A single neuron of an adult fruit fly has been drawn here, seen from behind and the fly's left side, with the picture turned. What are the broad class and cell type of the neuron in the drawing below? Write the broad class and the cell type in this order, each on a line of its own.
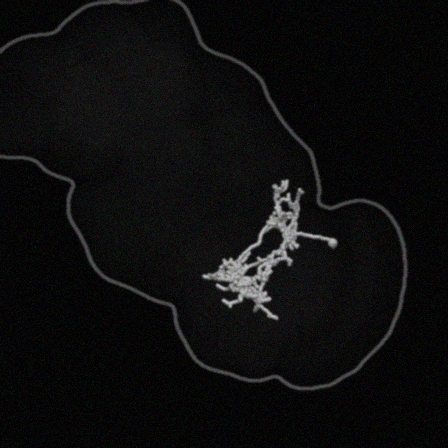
central-brain intrinsic neuron
SAD070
